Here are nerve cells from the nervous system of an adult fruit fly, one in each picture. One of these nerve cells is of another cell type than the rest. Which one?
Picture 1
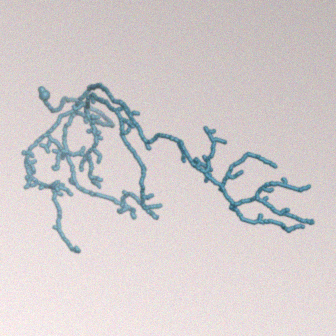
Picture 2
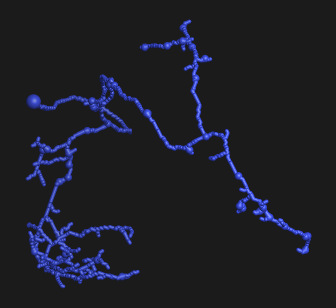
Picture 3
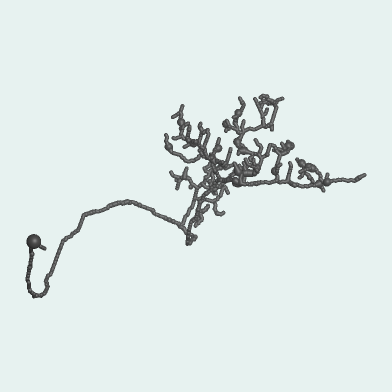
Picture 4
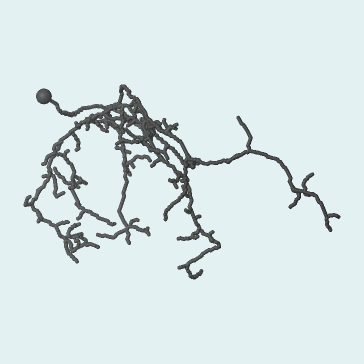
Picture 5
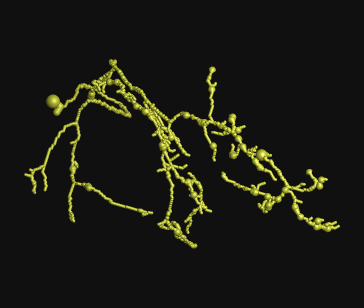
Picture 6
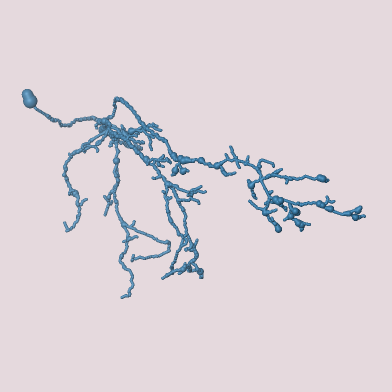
3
